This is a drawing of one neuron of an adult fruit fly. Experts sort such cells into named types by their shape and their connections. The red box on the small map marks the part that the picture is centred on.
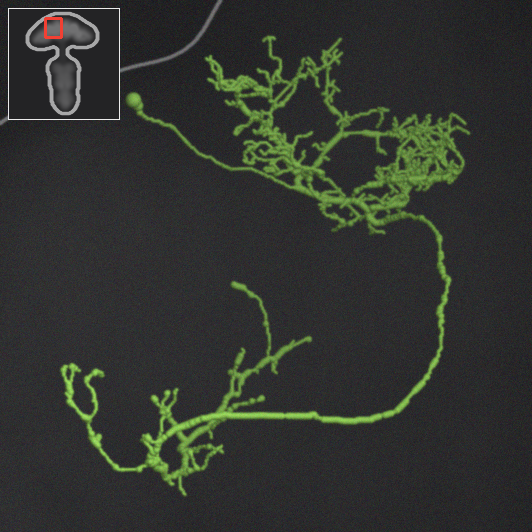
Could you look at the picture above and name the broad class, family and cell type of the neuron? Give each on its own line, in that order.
central-brain intrinsic neuron
hemilineage ALl1_ventral
M_l2PN3t18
